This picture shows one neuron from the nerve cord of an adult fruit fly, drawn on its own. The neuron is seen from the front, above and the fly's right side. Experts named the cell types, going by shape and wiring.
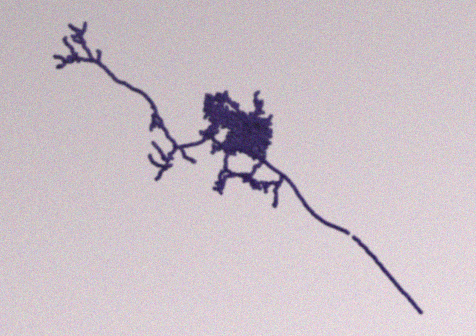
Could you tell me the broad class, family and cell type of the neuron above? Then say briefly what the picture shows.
This is an ascending neuron. Its family is hemilineage 07B. The cell type is AN07B013. In this view it is wider than it is tall.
